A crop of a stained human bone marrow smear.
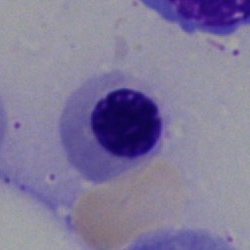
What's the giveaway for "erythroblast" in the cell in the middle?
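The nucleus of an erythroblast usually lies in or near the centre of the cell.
Here it sits off-centre, toward the upper right, so its position does not match that.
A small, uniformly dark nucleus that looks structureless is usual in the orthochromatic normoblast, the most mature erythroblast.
This chromatin is dark purple but coarsely clumped with small paler gaps, which sets it apart from that. The cytoplasm is pale greyish blue and forms a moderate rim, broadest on the left side.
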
